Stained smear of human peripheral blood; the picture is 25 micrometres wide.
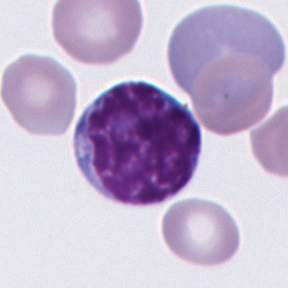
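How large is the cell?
About 11 micrometres across, roughly 1.75 times as wide as a red cell lying whole in the picture.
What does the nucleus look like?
Round with no indentation, about 10 micrometres across and filling about 80% of the cell's area; its chromatin is coarse, clumped into dark patches separated by paler gaps.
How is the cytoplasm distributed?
As a thin pale blue crescent, mainly on the left side of the nucleus.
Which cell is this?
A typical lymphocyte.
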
